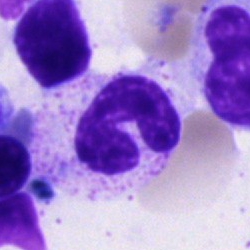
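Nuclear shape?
Thick horseshoe, deeply notched.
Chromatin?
Dark purple, coarsely clumped.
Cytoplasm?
Plentiful, pale lilac-pink, fine pinkish-lilac granules scattered through it.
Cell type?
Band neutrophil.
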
